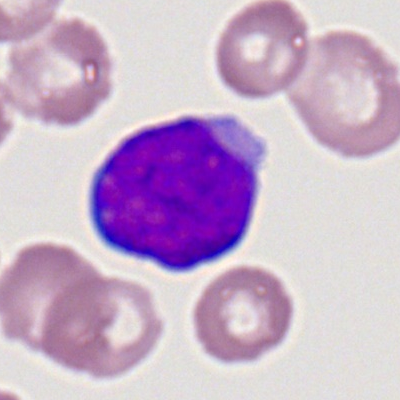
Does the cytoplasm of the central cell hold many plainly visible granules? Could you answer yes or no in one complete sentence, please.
No, there is no granule to be seen in the cell's cytoplasm.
